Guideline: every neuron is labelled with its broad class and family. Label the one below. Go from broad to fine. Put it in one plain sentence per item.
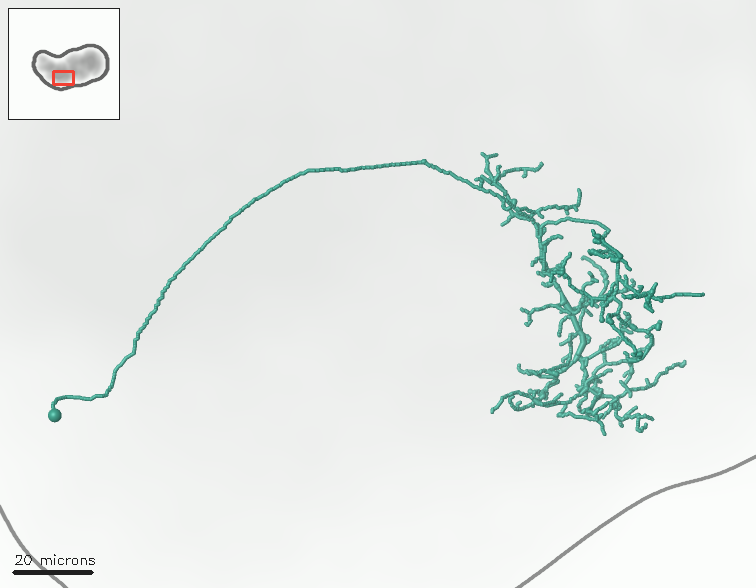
A nerve-cord intrinsic neuron of hemilineage 12B.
